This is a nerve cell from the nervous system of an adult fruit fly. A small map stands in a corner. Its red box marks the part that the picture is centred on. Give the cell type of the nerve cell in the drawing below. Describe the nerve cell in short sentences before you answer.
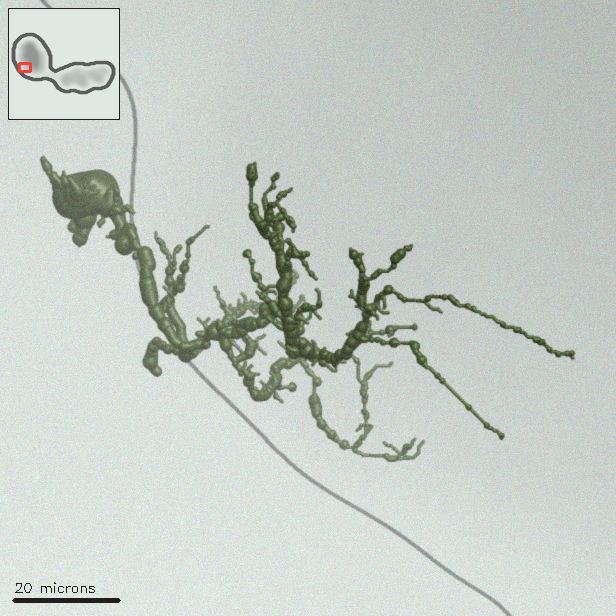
From left to right in the picture it spans about 100 microns. The picture shows dozens of branch ends. Its broad class is motor neuron of the brain. It is of cell type MN12D.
